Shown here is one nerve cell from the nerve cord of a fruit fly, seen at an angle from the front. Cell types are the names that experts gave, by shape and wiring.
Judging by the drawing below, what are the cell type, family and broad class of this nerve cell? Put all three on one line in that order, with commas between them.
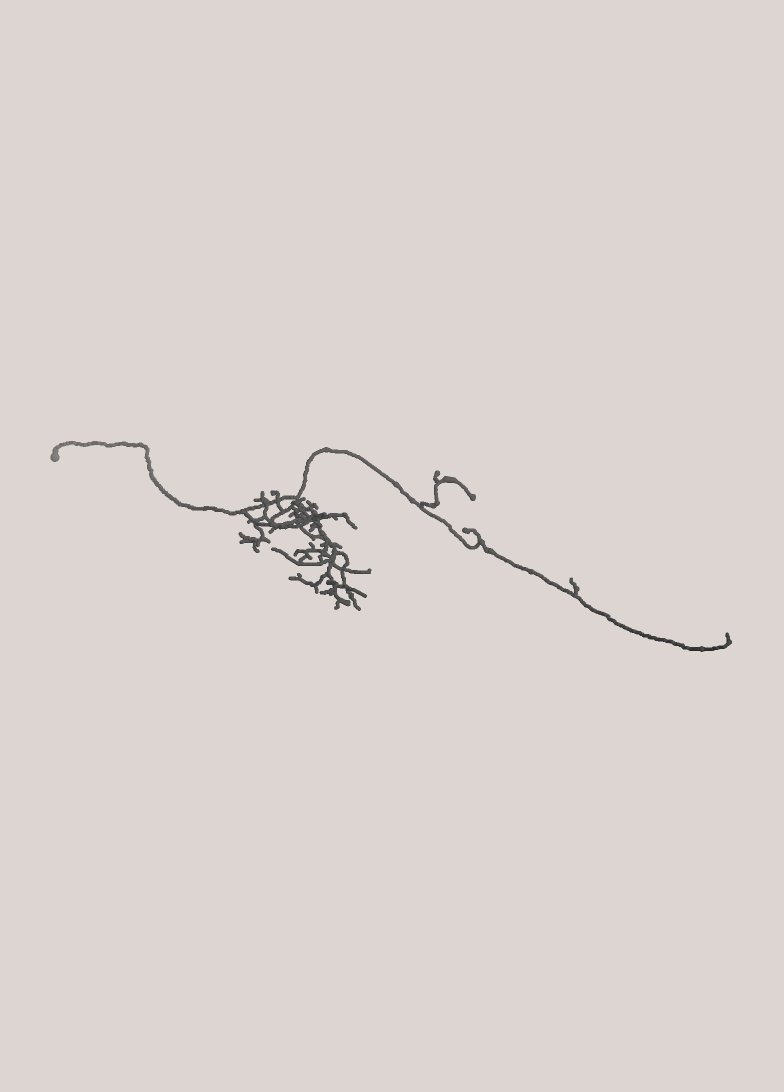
IN06A125, hemilineage 06A, nerve-cord intrinsic neuron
